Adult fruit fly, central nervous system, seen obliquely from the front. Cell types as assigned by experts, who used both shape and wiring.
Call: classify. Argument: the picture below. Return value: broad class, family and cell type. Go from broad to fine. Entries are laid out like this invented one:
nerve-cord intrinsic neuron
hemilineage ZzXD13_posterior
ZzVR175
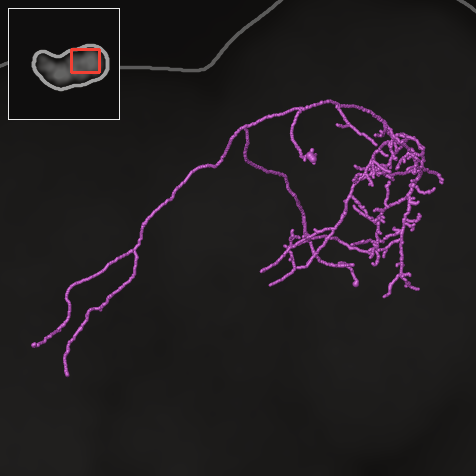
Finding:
central-brain intrinsic neuron
hemilineage SMPad1
SIP118m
